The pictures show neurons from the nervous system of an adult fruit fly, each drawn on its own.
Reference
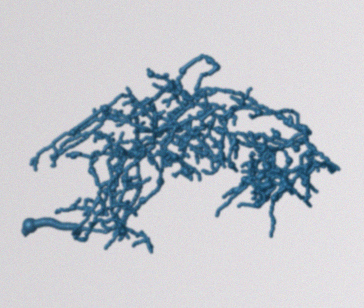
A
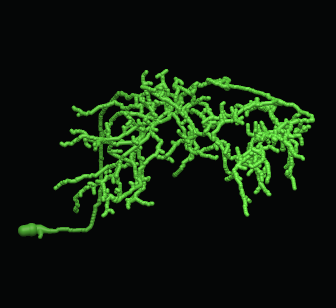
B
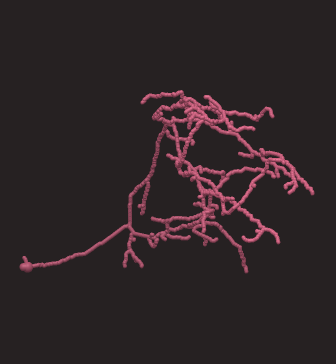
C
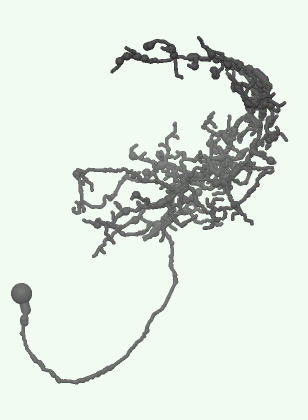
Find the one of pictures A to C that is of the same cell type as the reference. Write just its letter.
A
